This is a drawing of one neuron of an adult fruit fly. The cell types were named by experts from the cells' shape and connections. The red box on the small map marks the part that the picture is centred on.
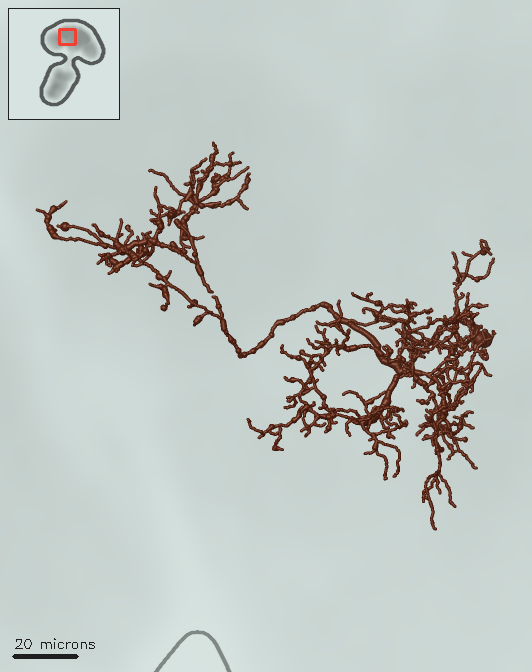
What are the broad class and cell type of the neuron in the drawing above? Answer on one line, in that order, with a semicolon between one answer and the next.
central-brain intrinsic neuron; IB116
